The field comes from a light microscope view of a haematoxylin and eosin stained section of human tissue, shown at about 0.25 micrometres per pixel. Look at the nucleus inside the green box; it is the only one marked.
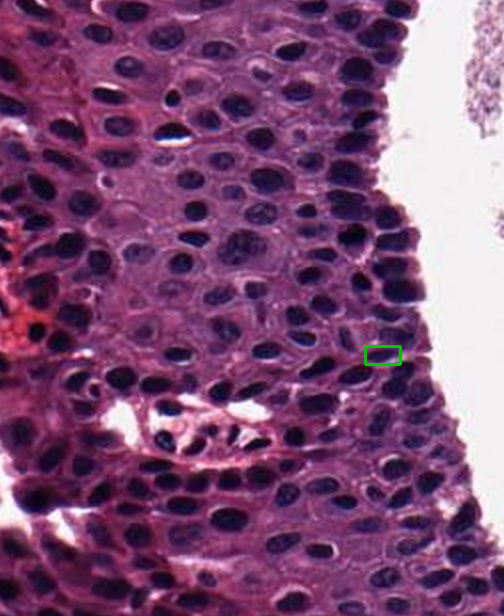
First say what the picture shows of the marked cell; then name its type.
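The nucleus stains dark and fairly evenly, about as dark as its crowded neighbours and no larger than them. Only a thin rim of purplish-pink cytoplasm surrounds the nucleus, and its outline merges with the adjacent cells without a sharp border. The marked nucleus belongs to a squamous epithelial cell.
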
